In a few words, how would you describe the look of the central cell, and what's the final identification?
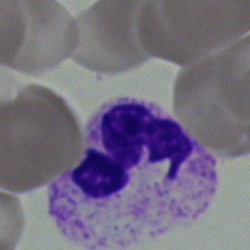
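Roughly oval, this cell has a smooth outline. Its nucleus is bent into several lobes, joined to one another by thick bands of nuclear material. The nucleus occupies the upper half of the cell, so that cytoplasm fills the lower half. No nucleoli are visible. This is a segmented neutrophil.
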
